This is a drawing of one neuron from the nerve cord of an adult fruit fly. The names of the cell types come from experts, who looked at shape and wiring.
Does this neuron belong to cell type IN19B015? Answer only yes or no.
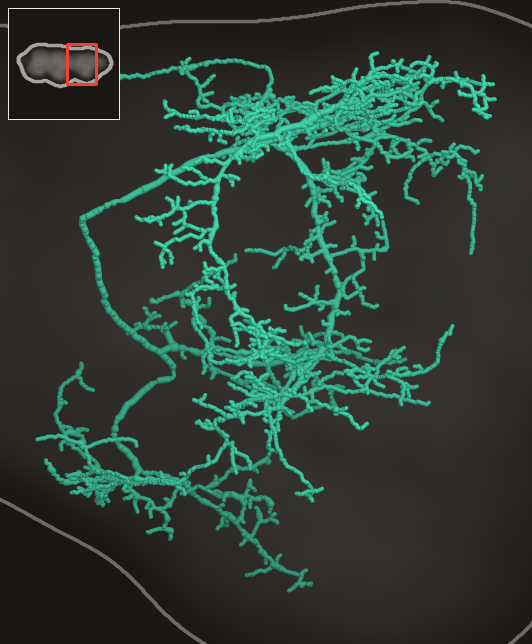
yes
